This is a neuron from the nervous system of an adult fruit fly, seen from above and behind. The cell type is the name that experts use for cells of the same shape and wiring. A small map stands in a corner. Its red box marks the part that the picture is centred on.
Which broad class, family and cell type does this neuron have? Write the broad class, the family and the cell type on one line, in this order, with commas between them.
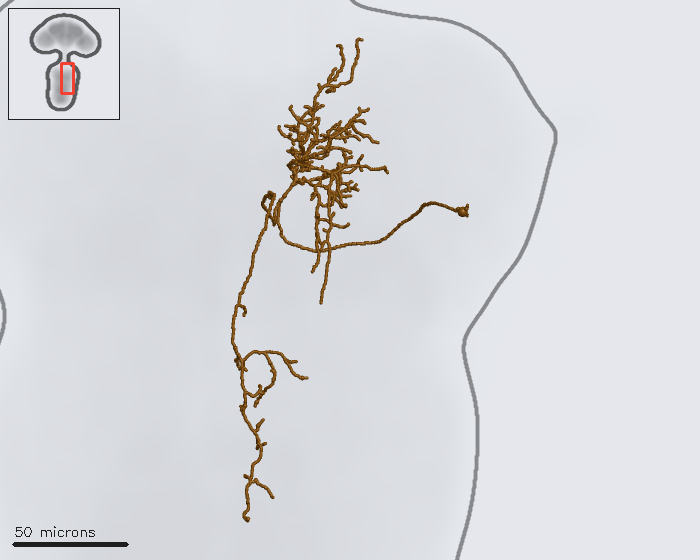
nerve-cord intrinsic neuron, hemilineage 11A, IN11A034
